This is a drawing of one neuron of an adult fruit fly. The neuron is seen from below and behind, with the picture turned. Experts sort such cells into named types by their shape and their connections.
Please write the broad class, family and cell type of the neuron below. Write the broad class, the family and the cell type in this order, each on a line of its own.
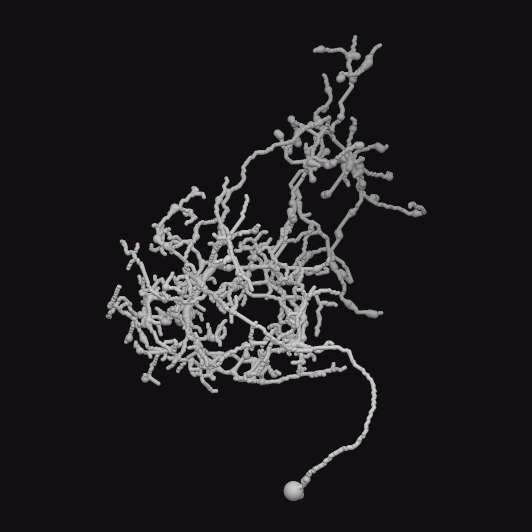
central-brain intrinsic neuron
hemilineage LHa3
LHAV3k4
